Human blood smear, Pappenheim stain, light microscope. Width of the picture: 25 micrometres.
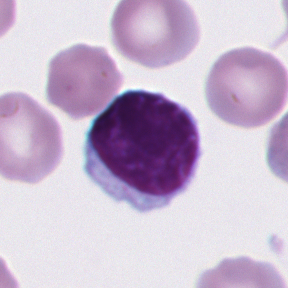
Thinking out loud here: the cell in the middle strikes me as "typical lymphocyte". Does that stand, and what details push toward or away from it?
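Typical lymphocyte is a good fit here. What settles it is the cytoplasm: it forms only a narrow rim, with the round nucleus taking up about 80% of the cell's area.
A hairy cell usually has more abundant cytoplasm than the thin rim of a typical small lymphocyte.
So that rim speaks for typical lymphocyte and against hairy cell.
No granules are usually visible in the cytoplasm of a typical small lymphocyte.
This cytoplasm has no visible granules either.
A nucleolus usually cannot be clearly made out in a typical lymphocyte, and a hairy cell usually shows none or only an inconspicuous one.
The absence of visible nucleoli would therefore fit either name. Beyond that, the cytoplasm is pale blue, the chromatin stains dark purple throughout and is coarsely clumped, and the nucleus is about 9 micrometres across.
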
